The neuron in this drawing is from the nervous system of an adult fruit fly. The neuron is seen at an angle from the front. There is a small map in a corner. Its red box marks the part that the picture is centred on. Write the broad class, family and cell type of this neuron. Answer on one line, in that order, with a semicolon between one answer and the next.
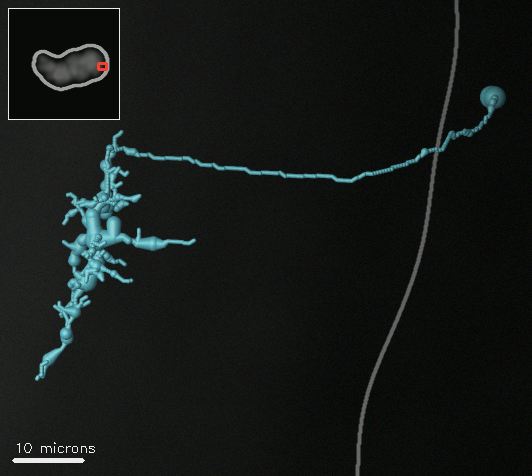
optic-lobe intrinsic neuron; Dm; Dm8a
